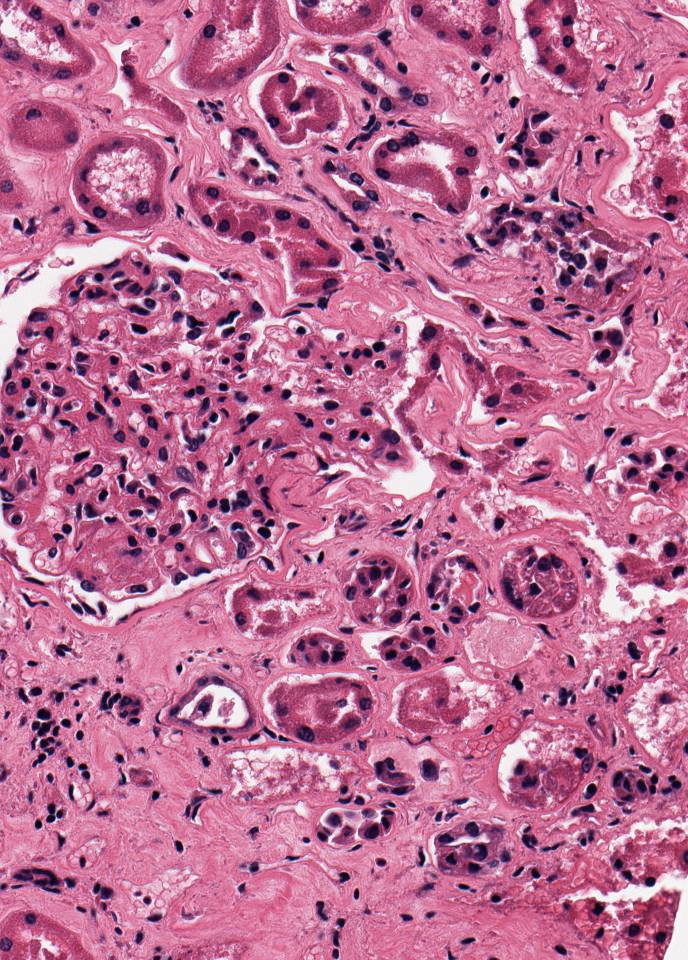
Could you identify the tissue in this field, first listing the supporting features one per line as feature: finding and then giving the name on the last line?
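Glomerular tuft: crowded with many dark nuclei throughout
Tubules: many lined by cuboidal cells with abundant pink granular cytoplasm and round dark nuclei
Other tubules: several with pale, finely vacuolated, foamy-looking cytoplasm
Stroma: small cluster of lymphocytes with dark round nuclei, near the left edge of the lower half
Tissue: renal cortex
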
